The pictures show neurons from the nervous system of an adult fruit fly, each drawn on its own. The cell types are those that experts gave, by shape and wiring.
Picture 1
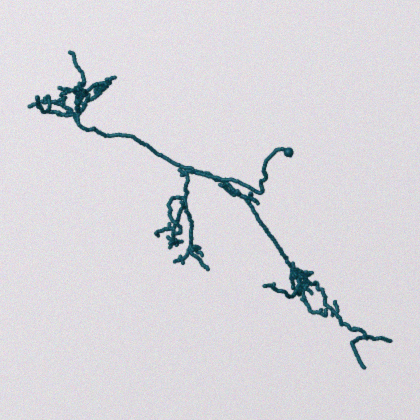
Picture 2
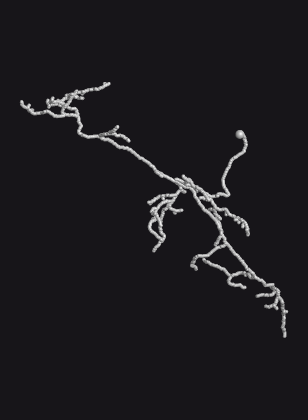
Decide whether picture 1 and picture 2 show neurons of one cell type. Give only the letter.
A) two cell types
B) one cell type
A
